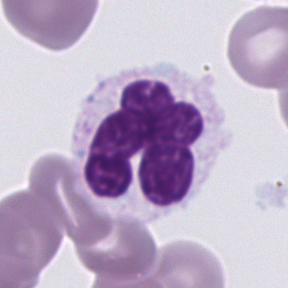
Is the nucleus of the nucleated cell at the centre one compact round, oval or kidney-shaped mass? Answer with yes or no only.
No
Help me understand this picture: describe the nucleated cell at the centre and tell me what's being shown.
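Within the nucleus, no nucleoli are visible. The cytoplasm is pale pinkish-lilac and holds fine, faint lilac granules. No vacuoles are seen in it. The cell is a segmented neutrophil.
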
